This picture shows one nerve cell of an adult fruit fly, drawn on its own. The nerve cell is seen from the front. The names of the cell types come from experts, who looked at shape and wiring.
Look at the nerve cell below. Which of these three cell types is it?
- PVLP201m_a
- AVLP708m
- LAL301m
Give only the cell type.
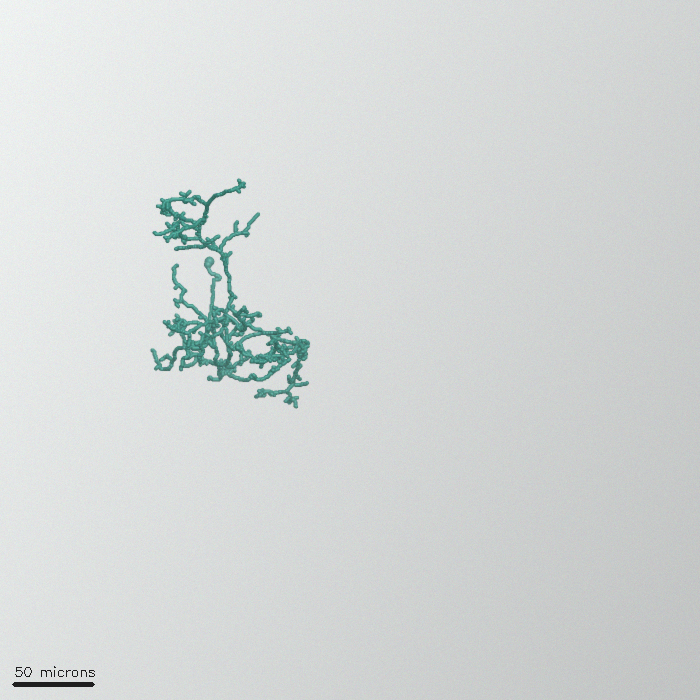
LAL301m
